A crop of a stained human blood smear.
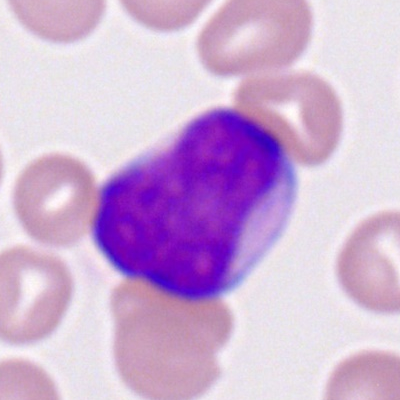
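Myeloblast, the central cell in this stained blood smear: its nucleus fills most of the cell, and the chromatin is dark purple, mottled with small paler patches. The cytoplasm shows no granules and no vacuoles.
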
